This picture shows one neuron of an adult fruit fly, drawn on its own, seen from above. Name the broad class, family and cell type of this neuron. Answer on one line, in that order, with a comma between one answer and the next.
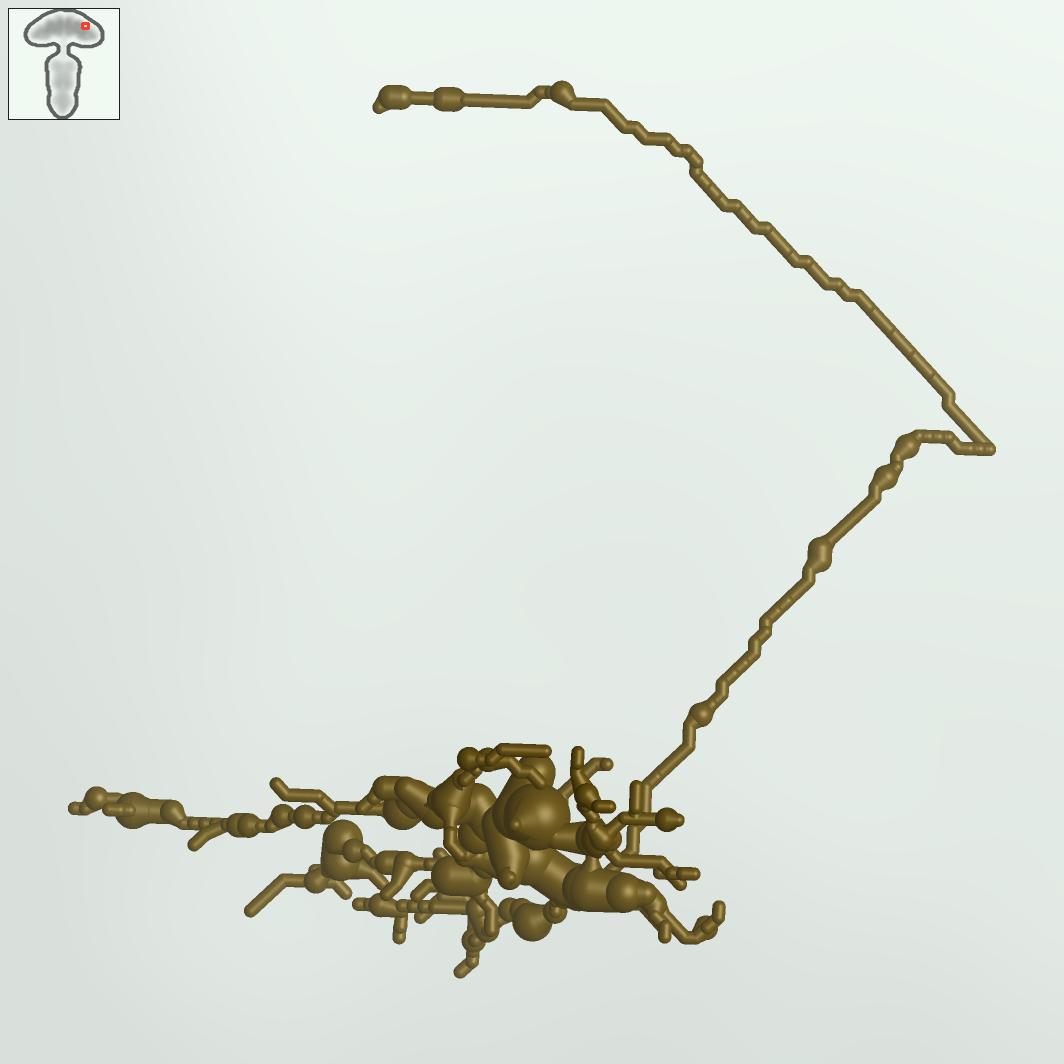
optic-lobe intrinsic neuron, Dm, Dm8b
